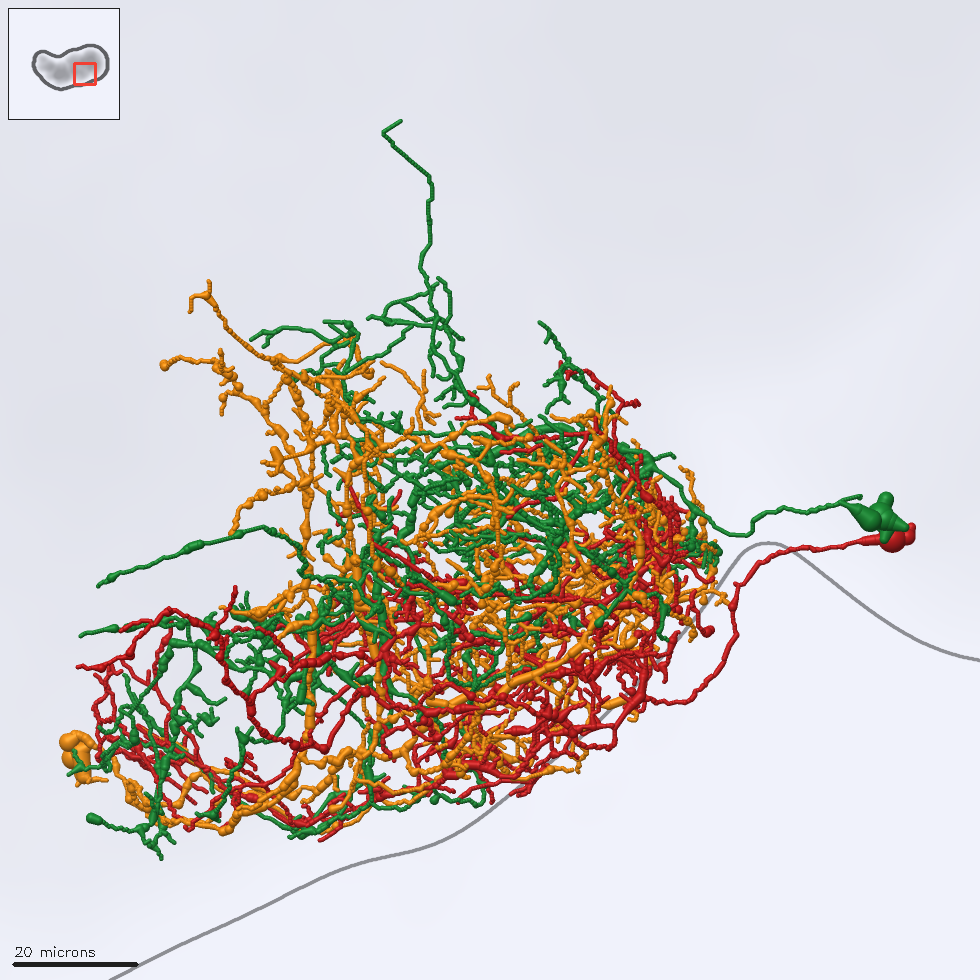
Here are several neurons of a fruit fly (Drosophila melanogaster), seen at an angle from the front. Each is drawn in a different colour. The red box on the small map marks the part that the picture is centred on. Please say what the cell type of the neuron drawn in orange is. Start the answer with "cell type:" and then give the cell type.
cell type: GNG158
